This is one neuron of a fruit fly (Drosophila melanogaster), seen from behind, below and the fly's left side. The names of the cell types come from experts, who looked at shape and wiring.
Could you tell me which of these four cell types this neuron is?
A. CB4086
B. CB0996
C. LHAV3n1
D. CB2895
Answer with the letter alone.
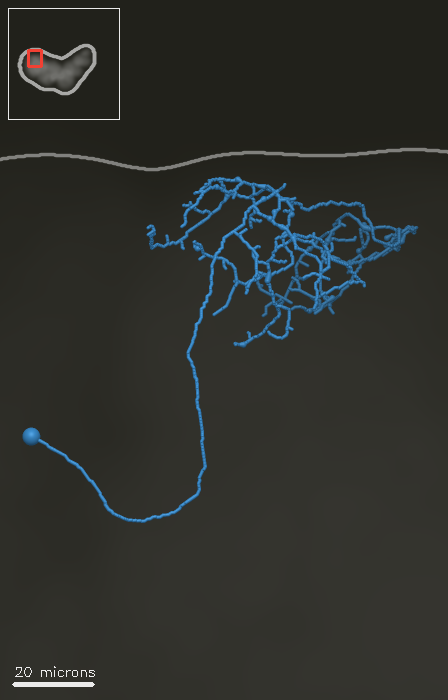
D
